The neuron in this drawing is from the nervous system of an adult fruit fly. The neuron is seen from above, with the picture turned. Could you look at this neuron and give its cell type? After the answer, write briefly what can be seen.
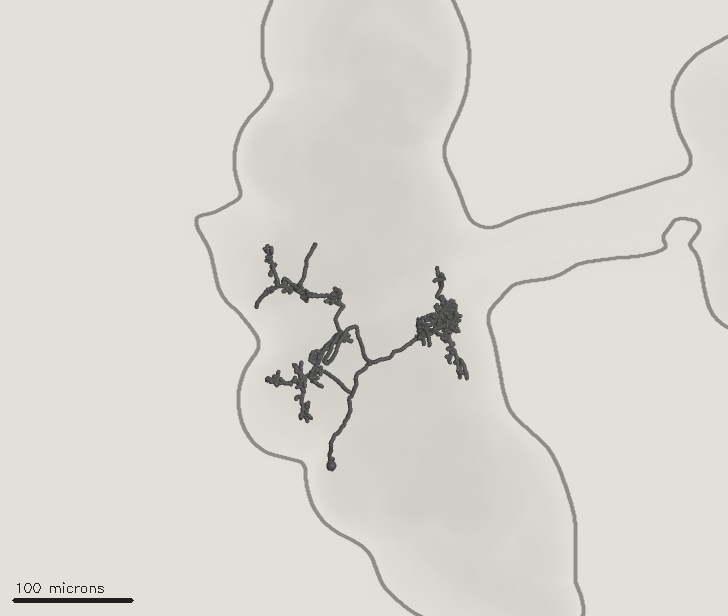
The cell type is IB005. Its broad class is central-brain intrinsic neuron. It is in the brain and does not reach the nerve cord. The cell body is at the bottom of the picture. By the scale bar it is about 190 microns tall in this view.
